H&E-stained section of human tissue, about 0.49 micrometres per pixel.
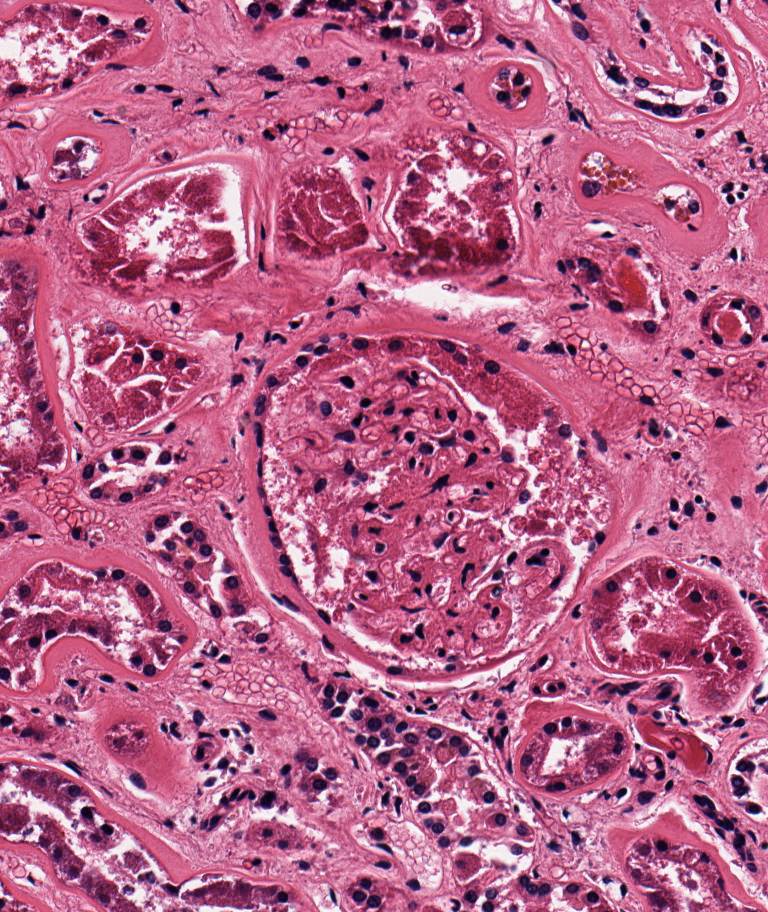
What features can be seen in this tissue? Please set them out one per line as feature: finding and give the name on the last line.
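Glomerulus: one large and rounded, sitting in the centre
Surroundings: tubule cross-sections on all sides
Tubule borders: ragged at the lumen in many
Lumens: partly filled with loose eosinophilic debris
Interstitium: widened by pale pink fibrous tissue
Interstitial nuclei: scattered, spindle-shaped
Name: renal cortex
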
